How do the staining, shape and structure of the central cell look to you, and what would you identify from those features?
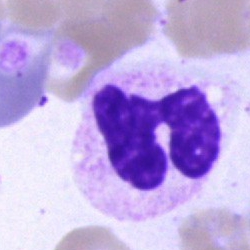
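Outline: round and smooth. Nucleus: two large lobes joined across the top, with no nucleoli visible. Cytoplasm: fine lilac granules scattered throughout. This is a segmented neutrophil.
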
